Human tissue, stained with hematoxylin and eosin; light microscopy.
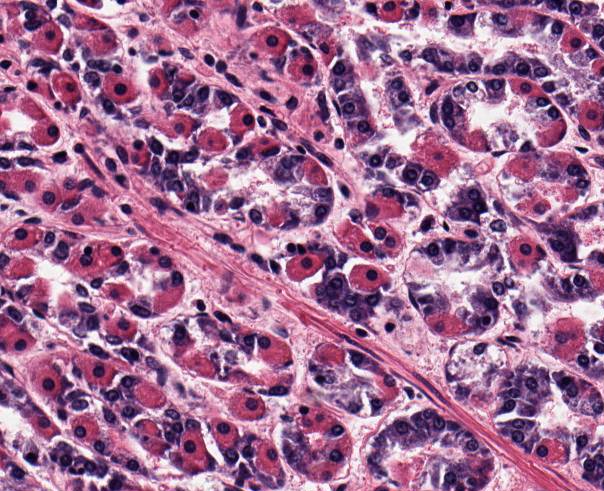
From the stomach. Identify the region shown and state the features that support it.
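Fundic glands: closely packed, cut mostly across or obliquely, filling the field; scant delicate stroma between. Parietal cells with bright pink cytoplasm scattered throughout.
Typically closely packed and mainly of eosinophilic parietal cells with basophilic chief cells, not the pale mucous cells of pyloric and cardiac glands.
Thin band of pink fibres crosses diagonally, upper left to lower right.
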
